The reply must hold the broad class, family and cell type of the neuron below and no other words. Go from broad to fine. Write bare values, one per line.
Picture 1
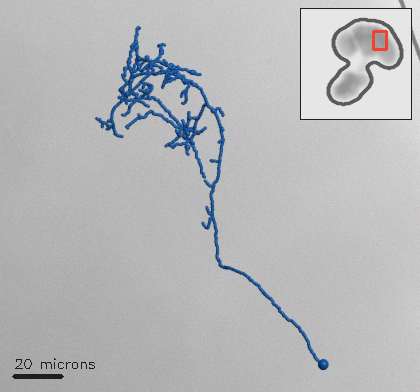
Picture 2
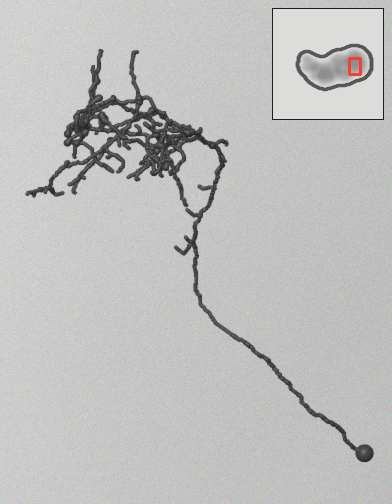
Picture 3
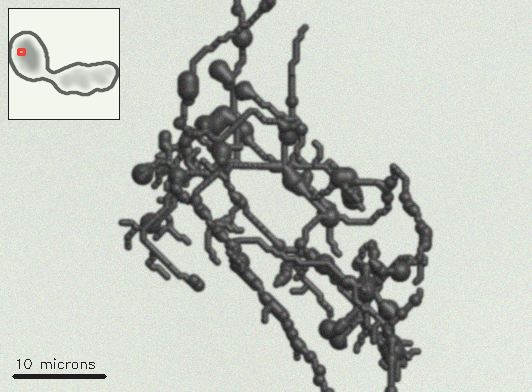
central-brain intrinsic neuron
hemilineage LALa1_anterior
CB1705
